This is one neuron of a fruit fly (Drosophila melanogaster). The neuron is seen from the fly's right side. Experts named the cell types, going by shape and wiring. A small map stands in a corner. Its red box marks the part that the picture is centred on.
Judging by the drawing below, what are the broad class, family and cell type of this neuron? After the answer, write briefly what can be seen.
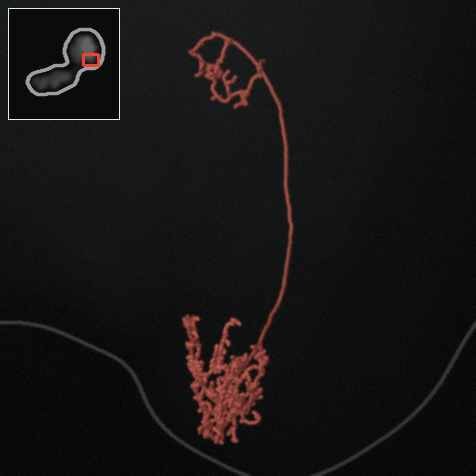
It is an optic-lobe intrinsic neuron. The family is MeLo. The cell type is MeLo4. In this view it is more than twice as tall as it is wide.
